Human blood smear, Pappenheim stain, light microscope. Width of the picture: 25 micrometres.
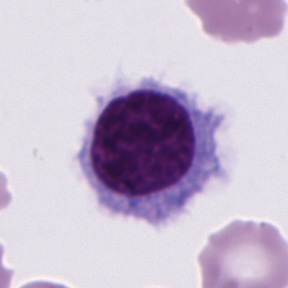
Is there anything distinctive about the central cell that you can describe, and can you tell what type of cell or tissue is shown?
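Border fringed all round with fine, ragged hair-like projections. Cytoplasmic rim wider below and right of nucleus than above and left. No distinct nucleolus in nucleus. No distinct cytoplasmic granules. Cell type: hairy cell.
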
